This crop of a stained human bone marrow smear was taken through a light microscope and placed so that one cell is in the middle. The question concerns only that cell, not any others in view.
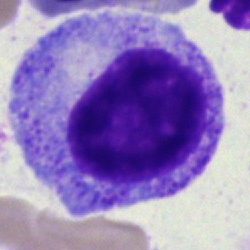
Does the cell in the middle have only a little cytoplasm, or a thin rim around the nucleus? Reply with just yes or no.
No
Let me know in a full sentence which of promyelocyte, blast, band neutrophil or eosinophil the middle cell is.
The middle of this crop holds a promyelocyte.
